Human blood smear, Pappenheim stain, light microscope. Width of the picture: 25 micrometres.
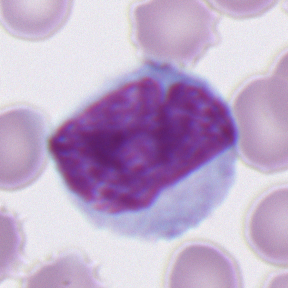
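Monocyte: the nucleated cell at the centre of this human blood smear. Look first at the outline, which is roughly round. Now follow the upper edge of the nucleus and you will find a small notch there. The chromatin has taken a reddish-purple stain. Search the cytoplasm, and you will see no granules in it.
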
